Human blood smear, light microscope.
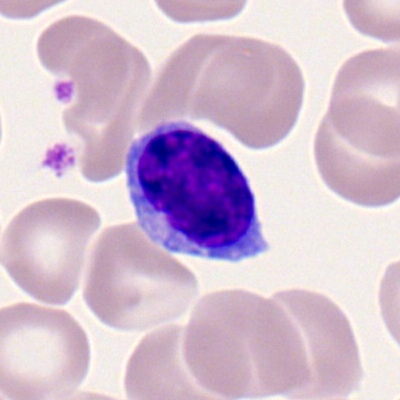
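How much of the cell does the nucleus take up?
Most of it; only a narrow rim of cytoplasm is left.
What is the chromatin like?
Dark purple and coarsely clumped.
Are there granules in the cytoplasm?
No distinct ones.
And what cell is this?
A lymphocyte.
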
